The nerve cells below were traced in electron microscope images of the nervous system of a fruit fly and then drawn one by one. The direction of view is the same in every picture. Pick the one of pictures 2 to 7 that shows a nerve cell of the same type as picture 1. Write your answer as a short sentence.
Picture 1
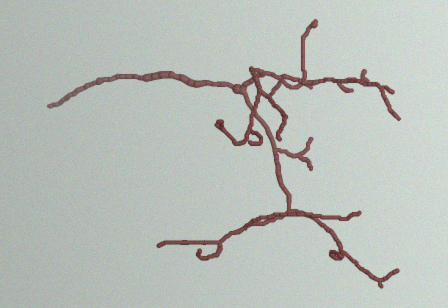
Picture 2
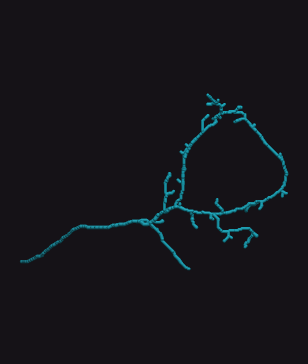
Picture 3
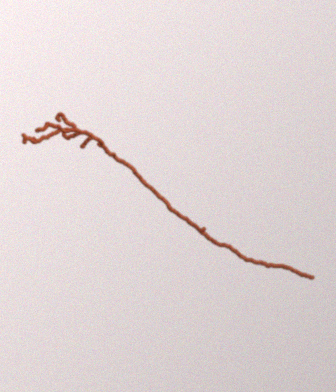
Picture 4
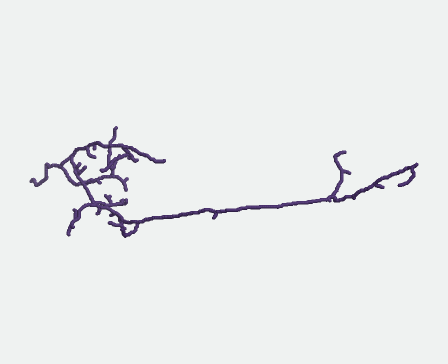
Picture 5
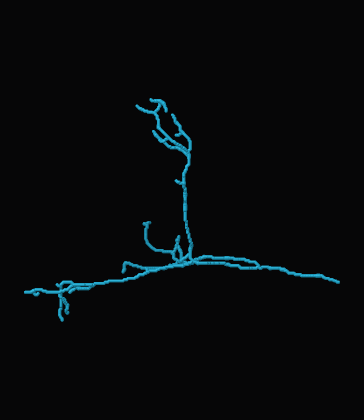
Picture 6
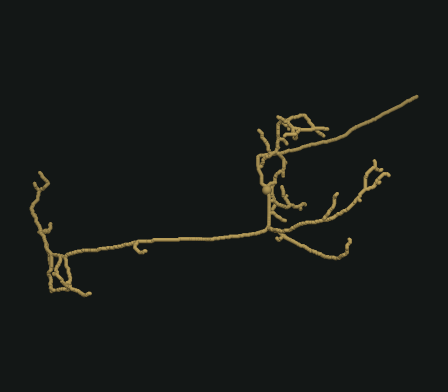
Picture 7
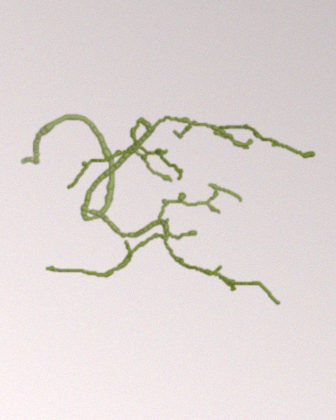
The nerve cell in picture 7 is of the same cell type.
